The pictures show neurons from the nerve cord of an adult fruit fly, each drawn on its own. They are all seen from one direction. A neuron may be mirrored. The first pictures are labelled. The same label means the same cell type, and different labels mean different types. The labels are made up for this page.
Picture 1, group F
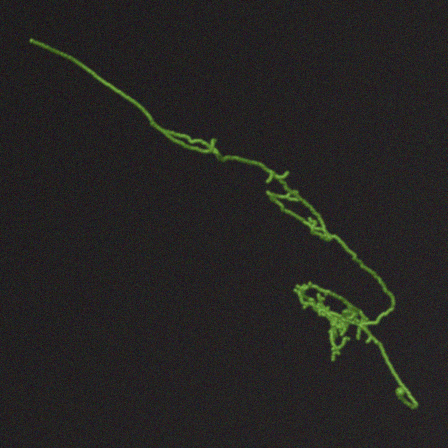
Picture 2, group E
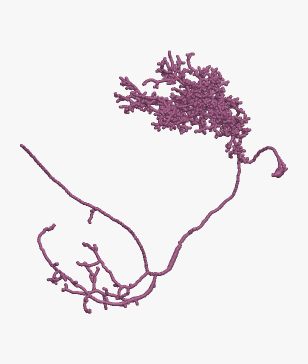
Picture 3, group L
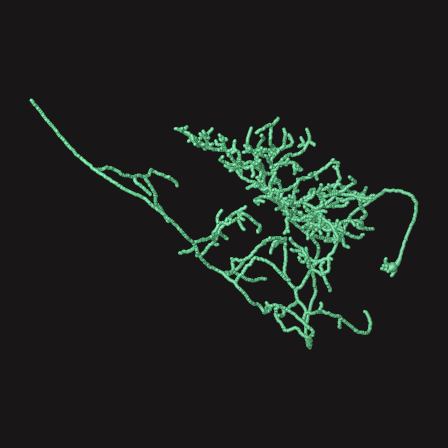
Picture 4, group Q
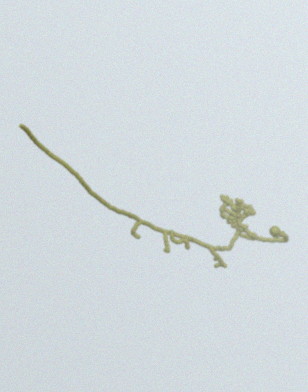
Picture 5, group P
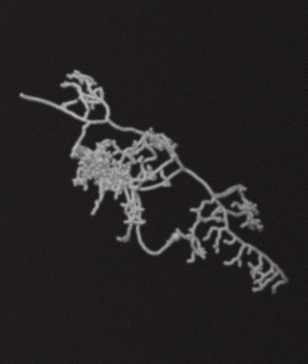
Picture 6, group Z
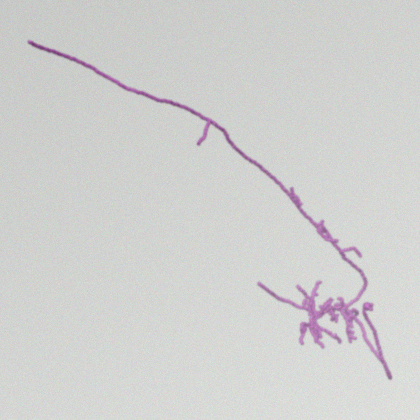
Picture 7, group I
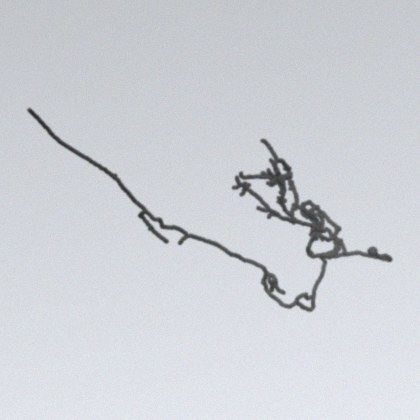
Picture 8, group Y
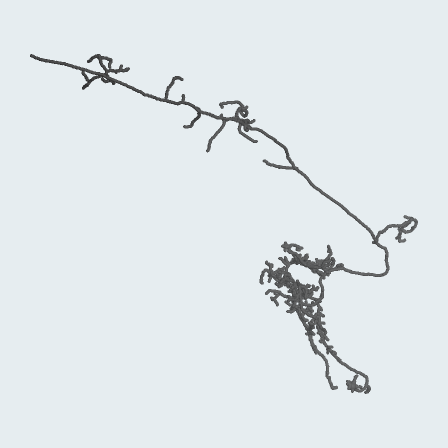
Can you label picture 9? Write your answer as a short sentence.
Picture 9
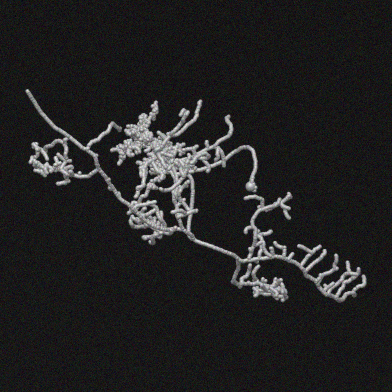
It belongs to group P.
